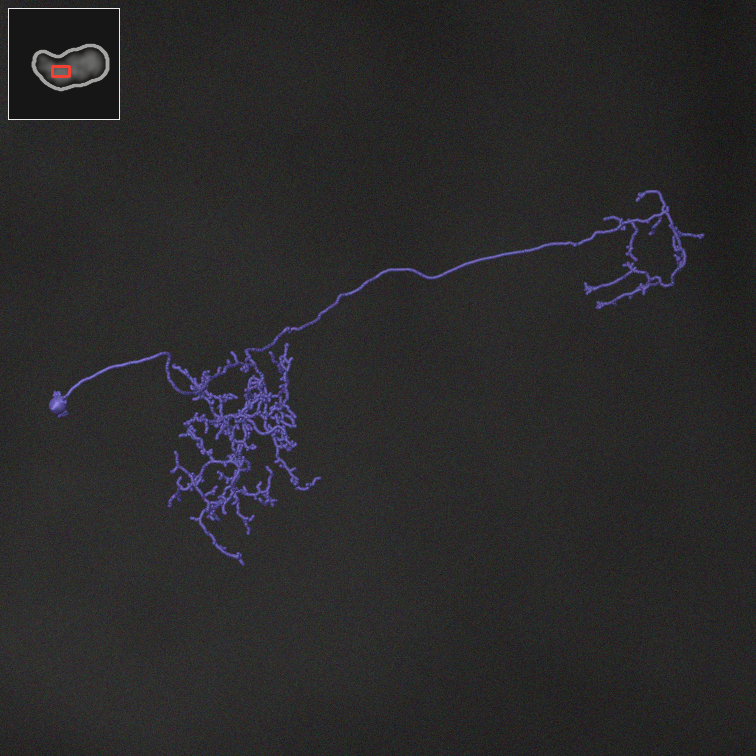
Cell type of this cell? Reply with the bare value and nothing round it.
Tm36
